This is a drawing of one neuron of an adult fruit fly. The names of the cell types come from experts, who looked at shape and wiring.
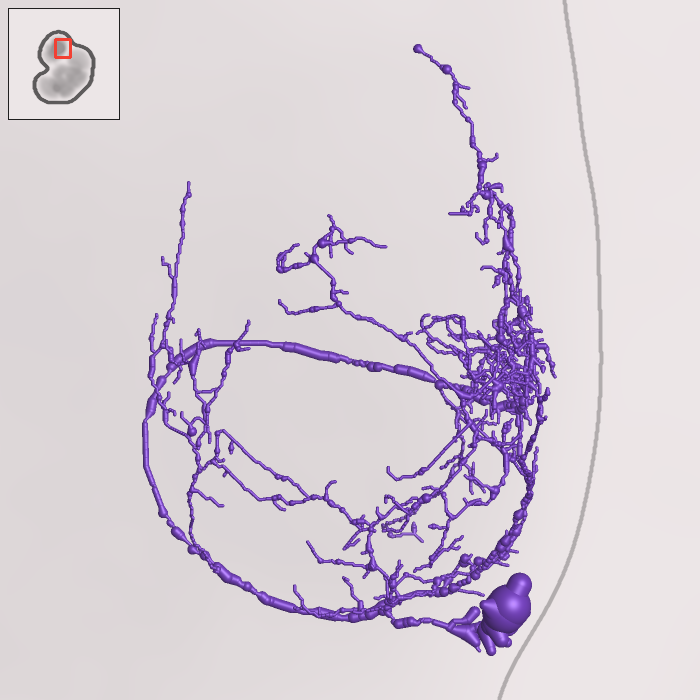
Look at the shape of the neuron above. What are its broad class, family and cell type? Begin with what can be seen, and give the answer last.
The cell body can be seen at the lower right of the picture. As drawn here it is taller than it is wide. It is a motor neuron of the nerve cord. The family is MNad. Its cell type is MNad07.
